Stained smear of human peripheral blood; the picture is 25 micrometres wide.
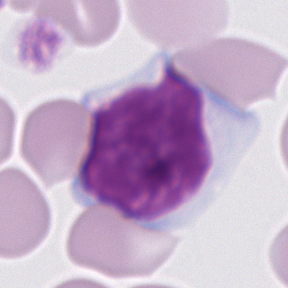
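Typical lymphocyte (stained peripheral blood smear). Nucleus about 13 by 11 micrometres, filling most of the cell. Cytoplasm a modest rim, widest on the right side of the nucleus. Pale blue, deepening to a stronger blue at the cell edge; no vacuoles.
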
